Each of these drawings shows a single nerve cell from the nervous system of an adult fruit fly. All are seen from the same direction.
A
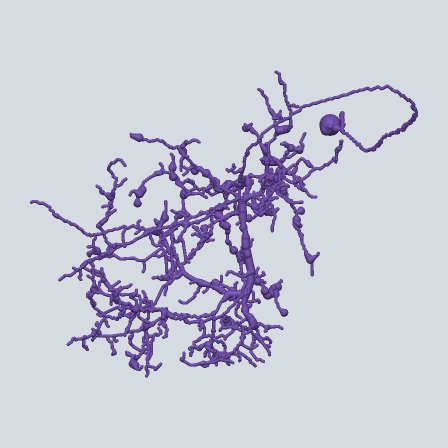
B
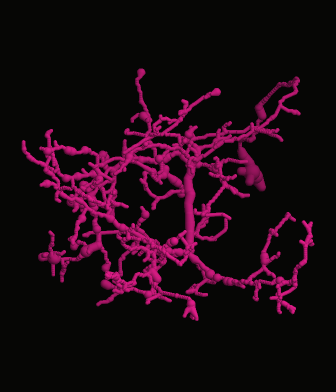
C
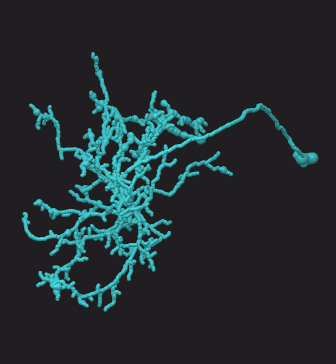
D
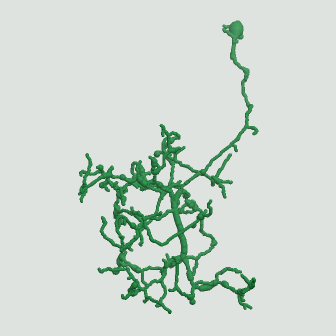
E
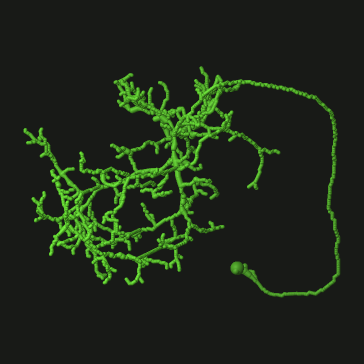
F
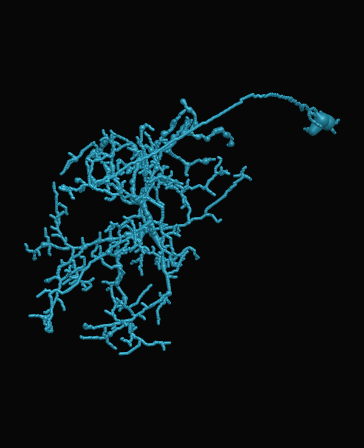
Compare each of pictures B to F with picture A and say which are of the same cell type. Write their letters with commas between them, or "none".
B, C, D, E, F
